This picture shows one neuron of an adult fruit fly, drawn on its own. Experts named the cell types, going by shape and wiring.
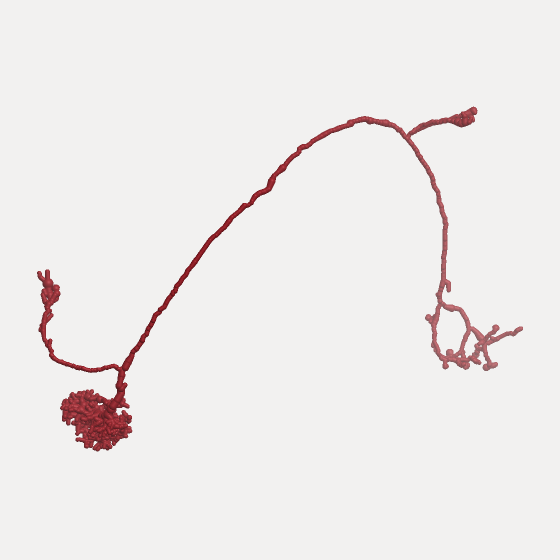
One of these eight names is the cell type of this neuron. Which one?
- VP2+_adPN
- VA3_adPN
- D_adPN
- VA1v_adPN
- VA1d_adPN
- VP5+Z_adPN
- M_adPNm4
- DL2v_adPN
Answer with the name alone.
VA1d_adPN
